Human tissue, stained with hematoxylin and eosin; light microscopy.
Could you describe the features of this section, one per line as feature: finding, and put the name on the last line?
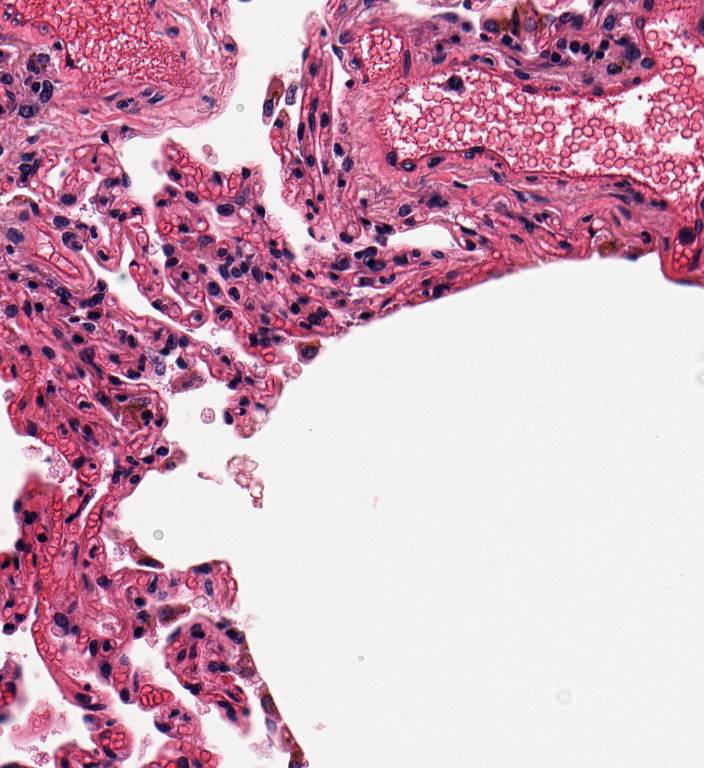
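Walls: thin, branching network filling the left side
Space: large and empty, lower right
Capillaries: crowded in the thin walls, packed with red blood cells
Large vessel: top right, lumen densely filled with red blood cells
Vessel wall: pink fibrous tissue, elongated nuclei parallel to the lumen
Tissue: lung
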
